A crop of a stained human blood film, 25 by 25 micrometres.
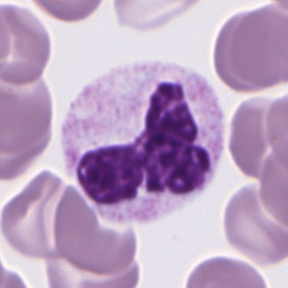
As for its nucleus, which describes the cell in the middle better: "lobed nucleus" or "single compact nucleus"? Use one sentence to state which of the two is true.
Into two or more lobes the nucleus of this cell is divided.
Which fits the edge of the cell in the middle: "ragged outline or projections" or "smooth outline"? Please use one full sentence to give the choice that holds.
It is a smooth edge that this cell shows.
